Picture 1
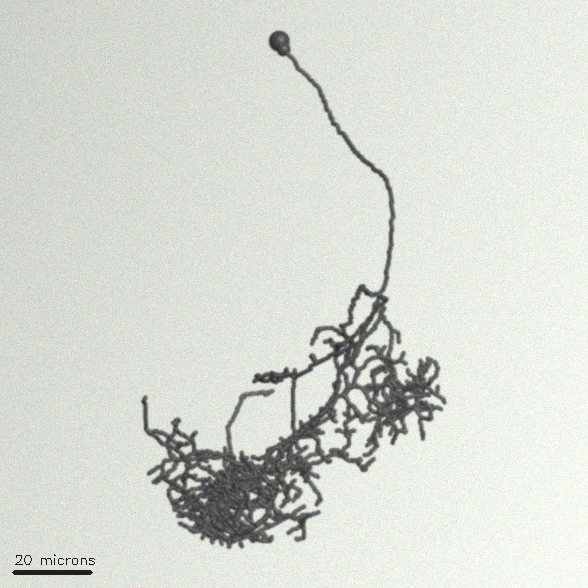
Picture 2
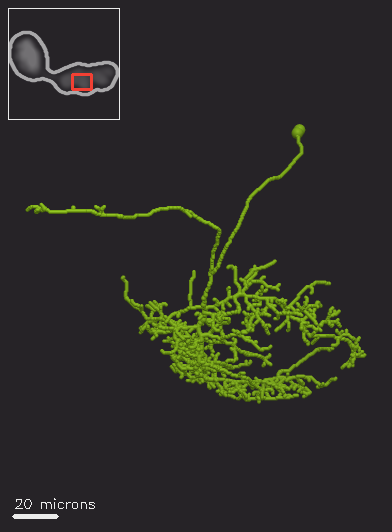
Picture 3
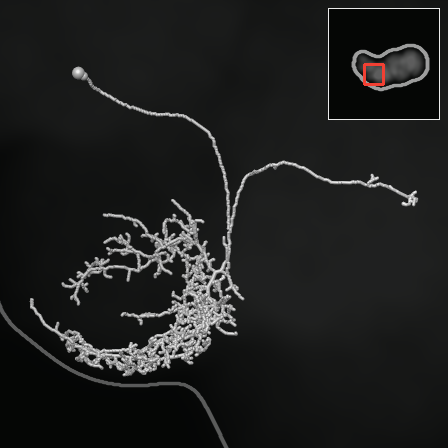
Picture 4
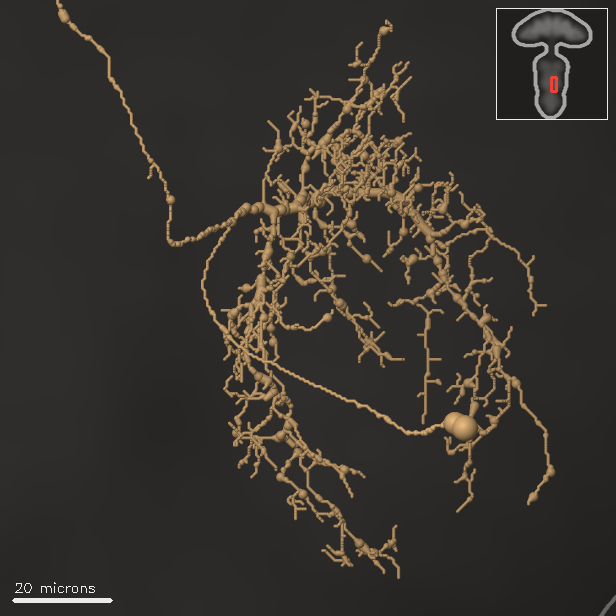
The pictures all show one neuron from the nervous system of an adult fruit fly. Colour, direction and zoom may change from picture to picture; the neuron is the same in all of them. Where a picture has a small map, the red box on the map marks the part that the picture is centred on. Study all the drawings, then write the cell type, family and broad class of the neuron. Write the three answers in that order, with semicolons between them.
IN23B023; hemilineage 23B; nerve-cord intrinsic neuron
